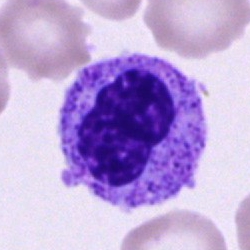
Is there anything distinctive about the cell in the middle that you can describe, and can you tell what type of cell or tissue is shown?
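Roughly round outline on this one, with dark, coarsely clumped nuclear chromatin. A moderate rim of pale lilac cytoplasm runs all the way around the nucleus, scattered with plenty of dark purple granules. It's a metamyelocyte.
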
